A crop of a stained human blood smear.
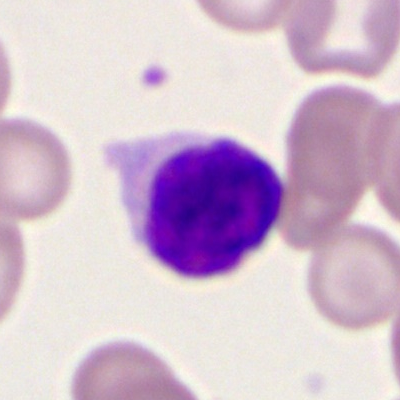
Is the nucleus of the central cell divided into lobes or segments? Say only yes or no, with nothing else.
No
